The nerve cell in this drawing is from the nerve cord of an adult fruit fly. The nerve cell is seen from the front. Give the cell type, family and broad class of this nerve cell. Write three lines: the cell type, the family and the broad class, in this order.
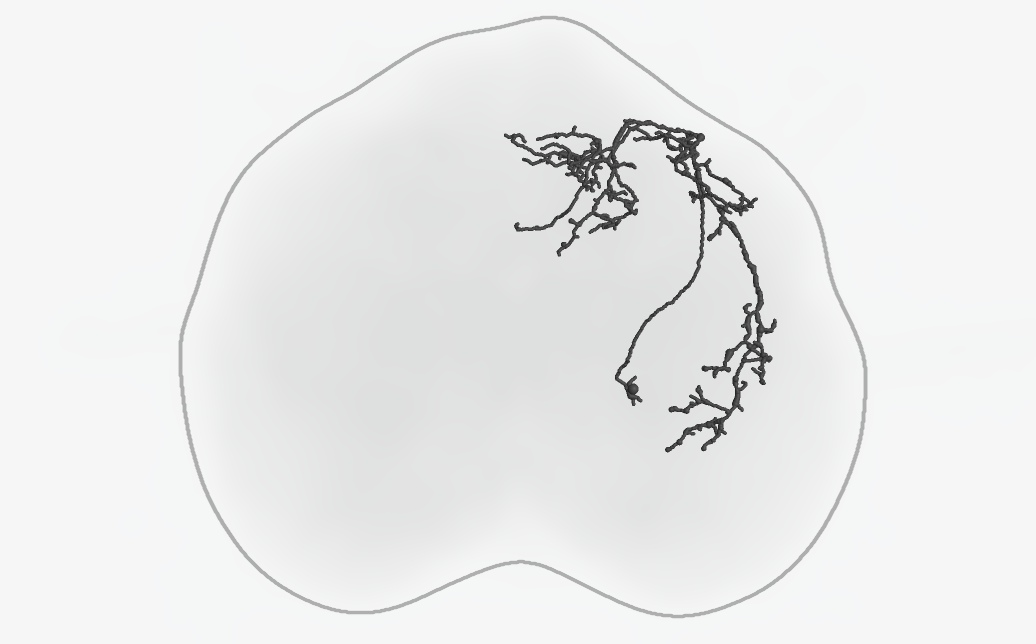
IN03B071
hemilineage 03B
nerve-cord intrinsic neuron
